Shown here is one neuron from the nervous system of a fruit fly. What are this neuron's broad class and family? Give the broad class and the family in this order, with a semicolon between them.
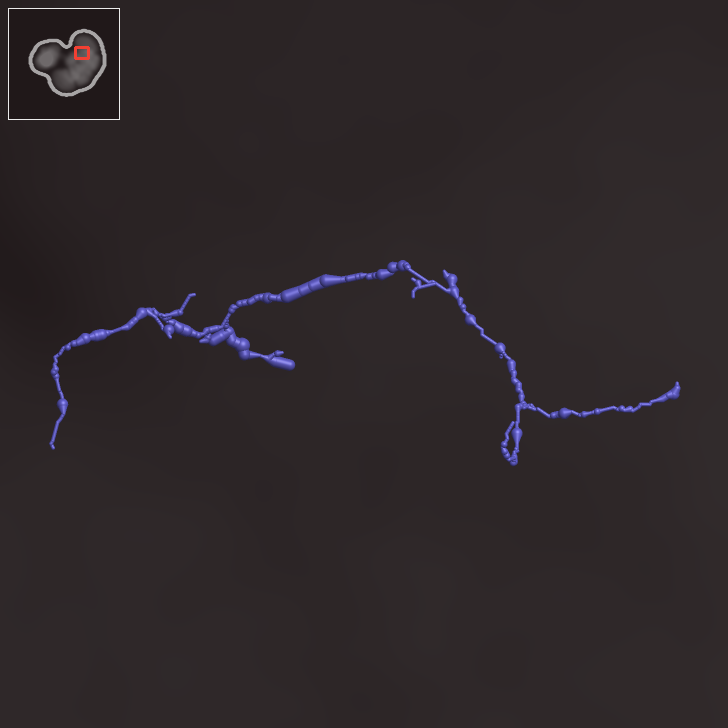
sensory neuron entering the brain; class mechanosensory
